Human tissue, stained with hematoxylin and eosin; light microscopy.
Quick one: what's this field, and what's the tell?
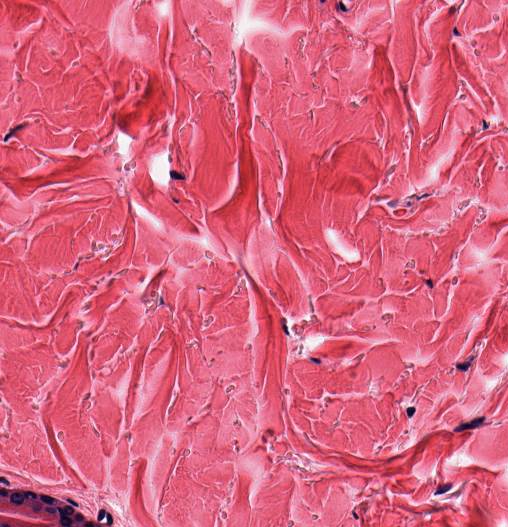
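Tissue: dermis. Dense, thick, deeply eosinophilic collagen bundles fill nearly the whole field, interweaving in many directions rather than parallel.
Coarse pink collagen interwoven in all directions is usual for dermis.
Nuclei sparse, single, mostly small, dark, thin spindles along bundle edges.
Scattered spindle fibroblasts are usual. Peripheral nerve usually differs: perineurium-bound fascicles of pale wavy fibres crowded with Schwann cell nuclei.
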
